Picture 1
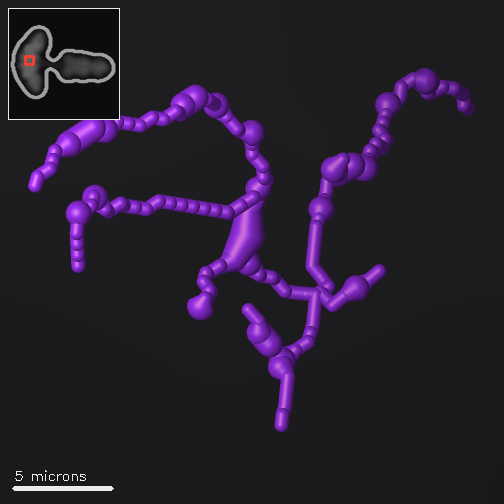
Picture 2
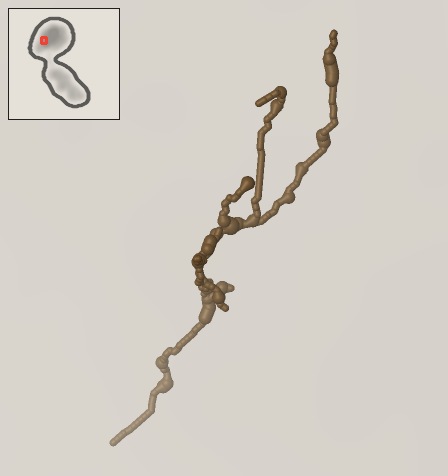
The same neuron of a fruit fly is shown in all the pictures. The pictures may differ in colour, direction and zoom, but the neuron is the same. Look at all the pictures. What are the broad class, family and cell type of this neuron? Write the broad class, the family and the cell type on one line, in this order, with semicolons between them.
sensory neuron entering the brain; class gustatory; LB3c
